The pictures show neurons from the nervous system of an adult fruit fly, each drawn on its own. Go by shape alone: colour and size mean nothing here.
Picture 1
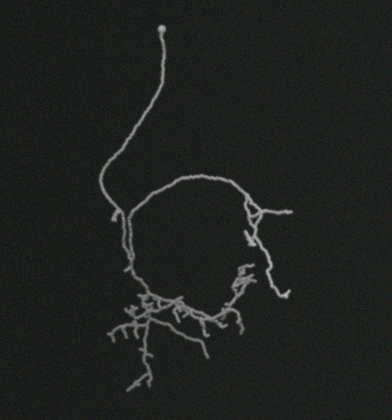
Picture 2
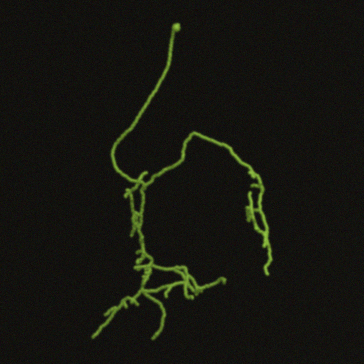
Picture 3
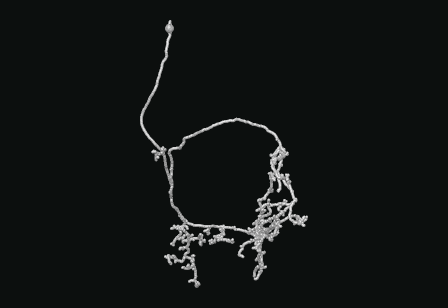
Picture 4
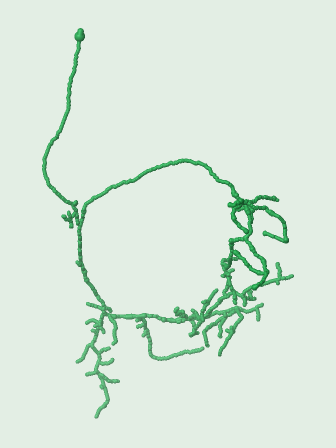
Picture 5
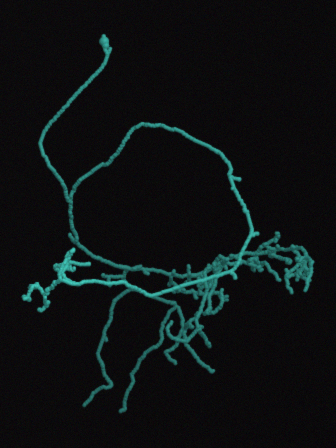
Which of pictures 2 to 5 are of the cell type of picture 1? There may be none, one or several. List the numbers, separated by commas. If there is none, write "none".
2, 3, 4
